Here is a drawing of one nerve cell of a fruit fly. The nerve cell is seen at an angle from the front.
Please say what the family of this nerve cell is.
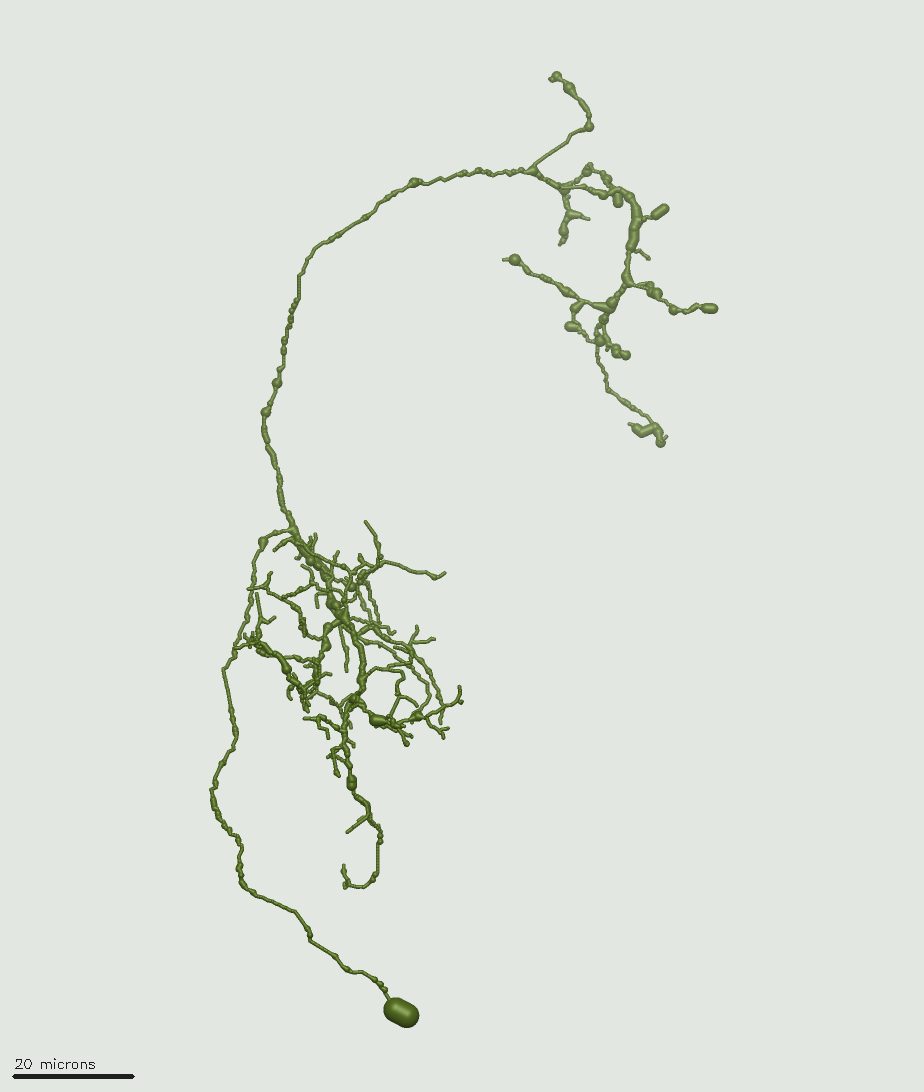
hemilineage VESa1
